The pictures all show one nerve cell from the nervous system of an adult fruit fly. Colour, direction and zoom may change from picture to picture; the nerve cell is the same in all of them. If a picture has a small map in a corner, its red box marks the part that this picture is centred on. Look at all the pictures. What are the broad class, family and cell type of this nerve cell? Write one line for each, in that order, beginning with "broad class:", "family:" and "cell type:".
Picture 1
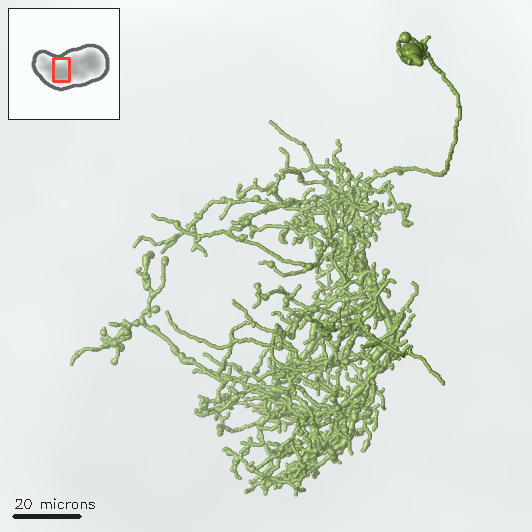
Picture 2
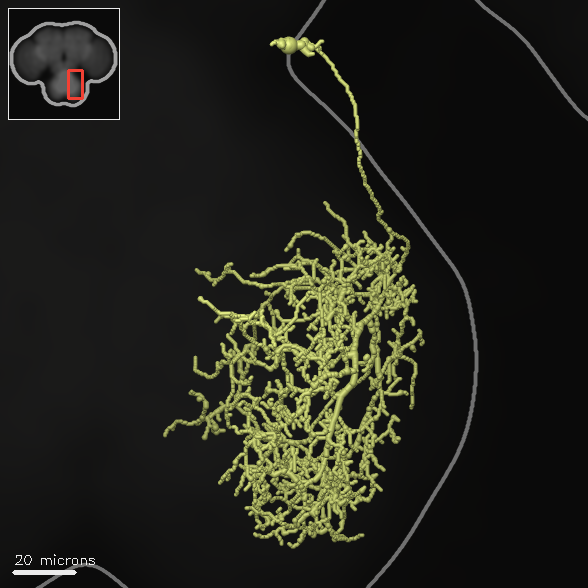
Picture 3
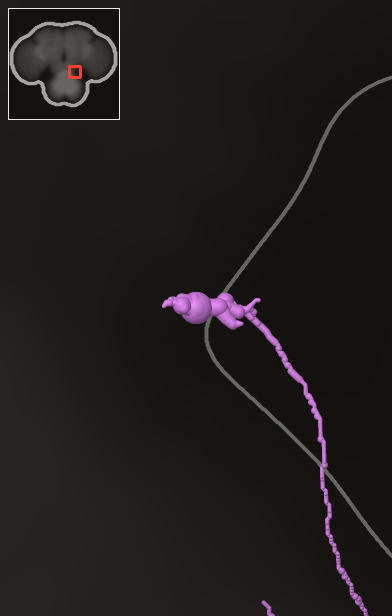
broad class: nerve-cord intrinsic neuron
family: hemilineage 17A
cell type: IN17A022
